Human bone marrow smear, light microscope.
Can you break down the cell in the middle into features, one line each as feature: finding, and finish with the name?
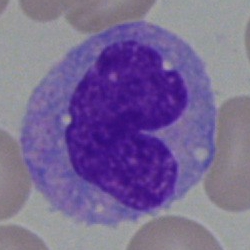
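Outline: roughly round, edge slightly irregular and finely ruffled
Nucleus: folded, a deep notch cutting in from the right side
Chromatin: finely mottled, not coarsely clumped
Vacuoles: a few, small and clear, in the cytoplasm
Name: monocyte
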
